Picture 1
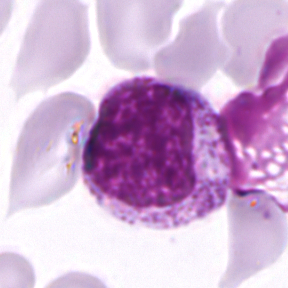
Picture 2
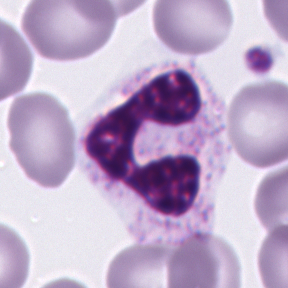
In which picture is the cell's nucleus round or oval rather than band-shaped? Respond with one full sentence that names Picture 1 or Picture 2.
Picture 1 contains the cell with a nucleus gathered into one compact round or oval mass.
